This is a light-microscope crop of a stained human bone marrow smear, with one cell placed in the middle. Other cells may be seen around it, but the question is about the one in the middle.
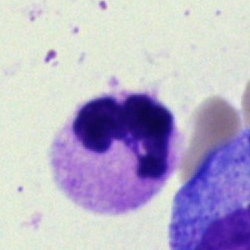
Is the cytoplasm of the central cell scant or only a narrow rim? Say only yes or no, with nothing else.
No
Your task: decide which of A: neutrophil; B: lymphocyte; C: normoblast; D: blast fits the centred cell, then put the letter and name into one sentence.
Option A is the correct option, with the middle cell being a neutrophil.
